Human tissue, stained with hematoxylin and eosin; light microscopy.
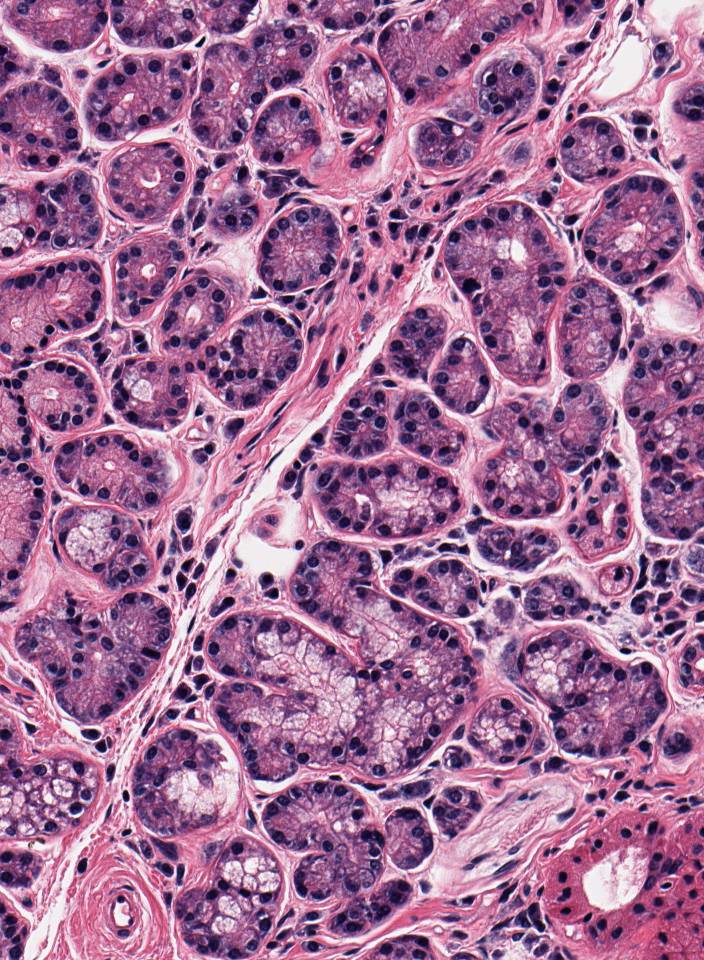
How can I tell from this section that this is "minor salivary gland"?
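In this minor salivary gland, closely packed rounded glandular acini fill the field, separated by thin strands of fibrous stroma.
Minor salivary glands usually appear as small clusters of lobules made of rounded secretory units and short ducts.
In the lower right corner, a duct lined by cells with bright pink cytoplasm surrounds an open lumen.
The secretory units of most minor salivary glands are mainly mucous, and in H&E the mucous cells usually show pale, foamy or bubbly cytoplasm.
Here many acinar cells have pale, finely bubbly cytoplasm, most extensively in the lower-centre acini. Their nuclei are dark and round, set at the base of the cells against the outer rim of each acinus.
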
